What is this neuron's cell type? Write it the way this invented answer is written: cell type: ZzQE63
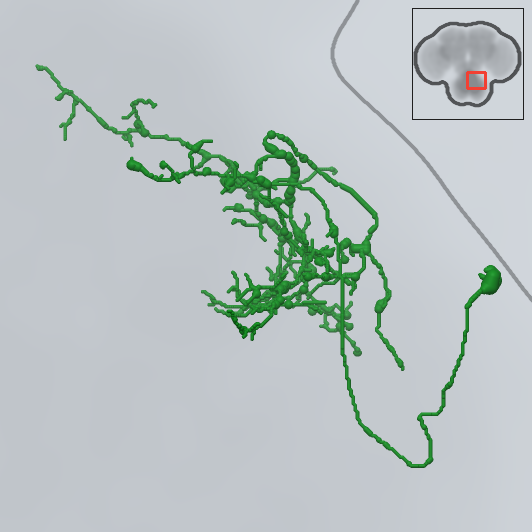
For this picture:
cell type: IN03B080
